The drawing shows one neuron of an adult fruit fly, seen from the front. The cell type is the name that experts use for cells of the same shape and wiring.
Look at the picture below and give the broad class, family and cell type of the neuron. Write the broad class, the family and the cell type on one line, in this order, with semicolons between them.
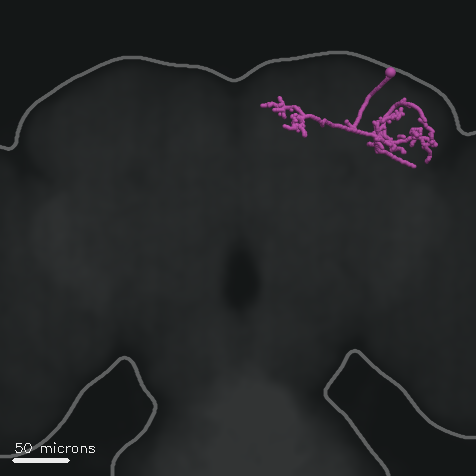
central-brain intrinsic neuron; hemilineage SLPad1_posterior; CB3185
